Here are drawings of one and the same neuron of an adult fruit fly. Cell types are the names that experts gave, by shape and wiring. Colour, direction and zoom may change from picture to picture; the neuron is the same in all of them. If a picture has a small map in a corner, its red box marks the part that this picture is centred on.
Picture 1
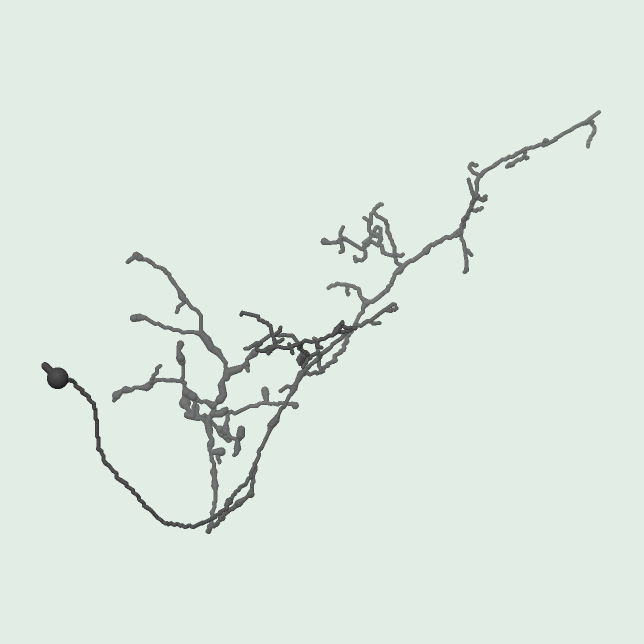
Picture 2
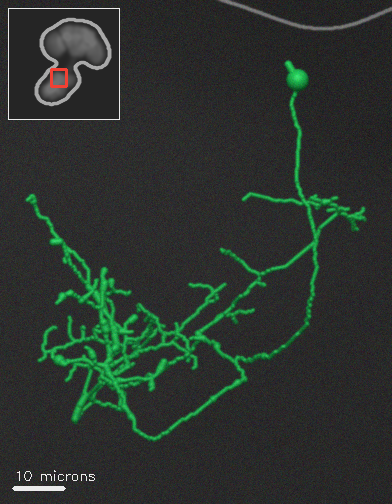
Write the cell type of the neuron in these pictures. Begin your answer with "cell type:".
cell type: IN09A077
